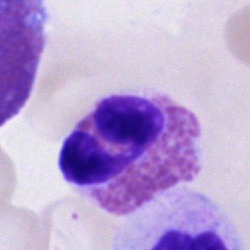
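Eosinophil, central cell, stained bone marrow smear. Nucleus toward left side of cell; chromatin dense, dark purple. Cytoplasm filled with many coarse pinkish-red granules, mostly lying right of nucleus.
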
